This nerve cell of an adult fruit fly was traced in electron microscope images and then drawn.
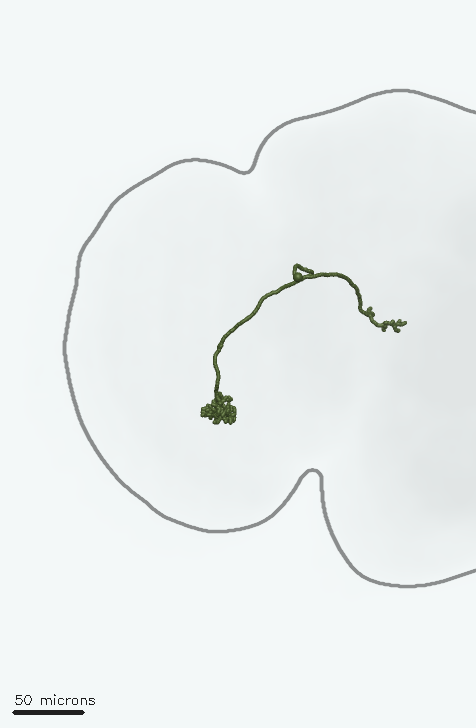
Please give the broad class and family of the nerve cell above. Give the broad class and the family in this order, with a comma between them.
visual projection neuron, LPC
